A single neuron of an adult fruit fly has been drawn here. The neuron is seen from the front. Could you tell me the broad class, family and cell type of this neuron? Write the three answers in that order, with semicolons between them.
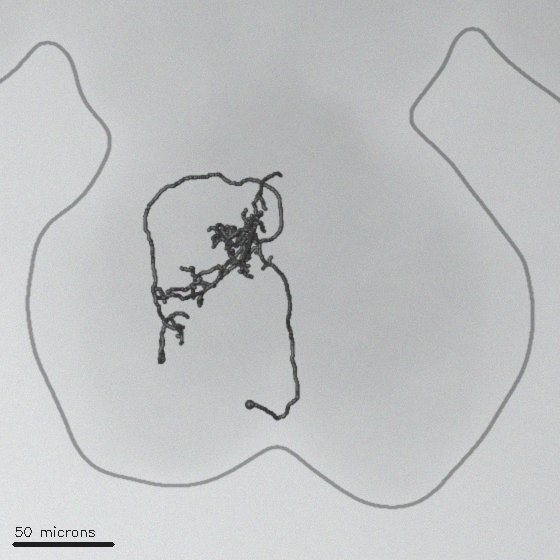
nerve-cord intrinsic neuron; hemilineage 02A; IN02A036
